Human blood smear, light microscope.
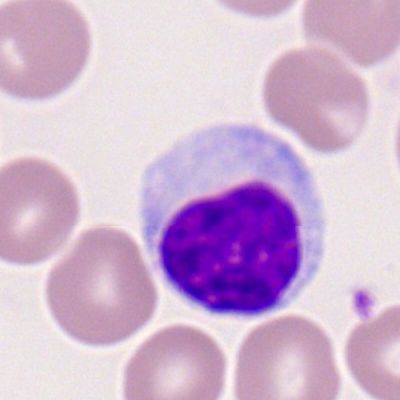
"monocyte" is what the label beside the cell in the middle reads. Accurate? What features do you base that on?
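Outline smooth, roughly round. Nucleus in the lower part of the cell, most of the cytoplasm above it. Chromatin dark purple, coarsely clumped. Cytoplasm pale blue, no granules seen. Small purple fragment lies apart from the cell, lower right.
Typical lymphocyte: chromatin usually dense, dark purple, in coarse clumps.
Chromatin here agrees with that, which speaks for lymphocyte. Monocyte does not fit; the cell is a lymphocyte.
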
